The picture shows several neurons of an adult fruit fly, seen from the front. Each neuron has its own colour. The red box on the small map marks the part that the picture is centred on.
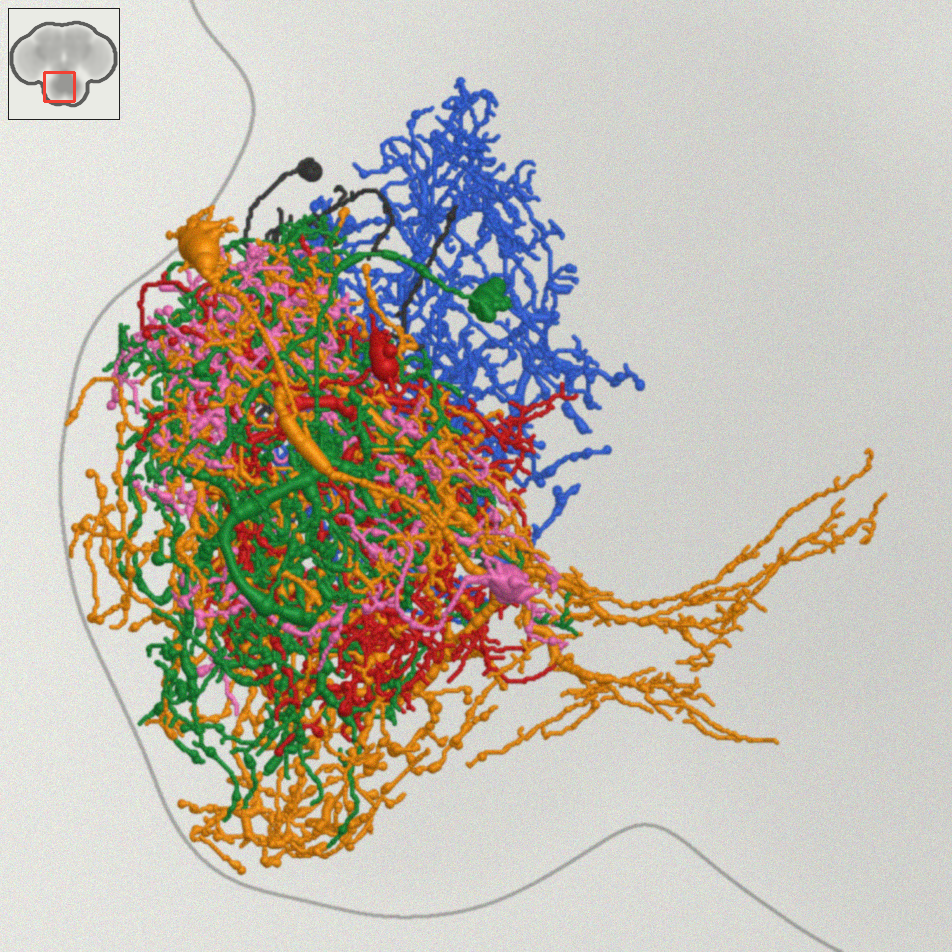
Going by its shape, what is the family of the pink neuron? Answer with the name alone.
hemilineage 16B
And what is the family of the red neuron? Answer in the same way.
hemilineage 17A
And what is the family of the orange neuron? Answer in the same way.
hemilineage 09A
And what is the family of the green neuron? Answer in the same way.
hemilineage 17A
